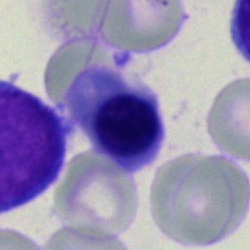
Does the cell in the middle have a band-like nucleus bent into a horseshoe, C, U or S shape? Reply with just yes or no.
No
